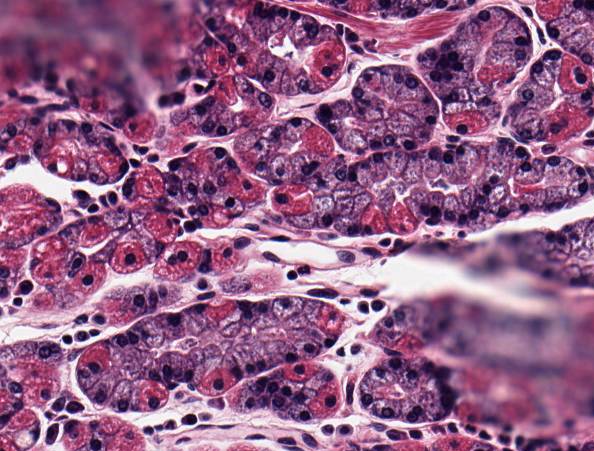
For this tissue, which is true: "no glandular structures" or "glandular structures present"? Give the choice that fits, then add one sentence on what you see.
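Glandular structures present. The field is filled with closely packed glands cut in cross and oblique section.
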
